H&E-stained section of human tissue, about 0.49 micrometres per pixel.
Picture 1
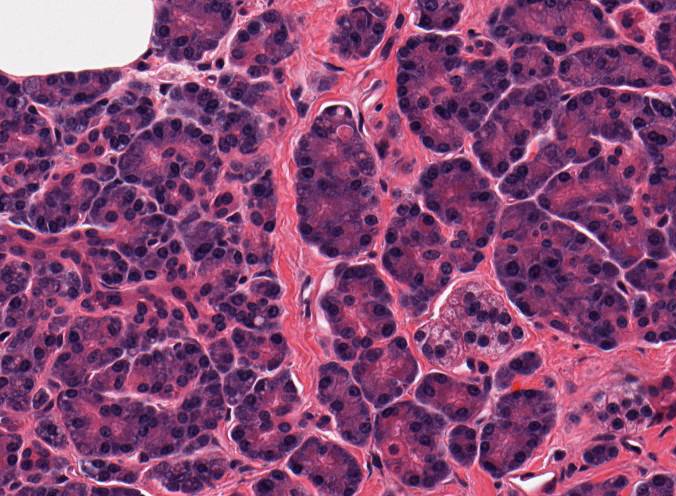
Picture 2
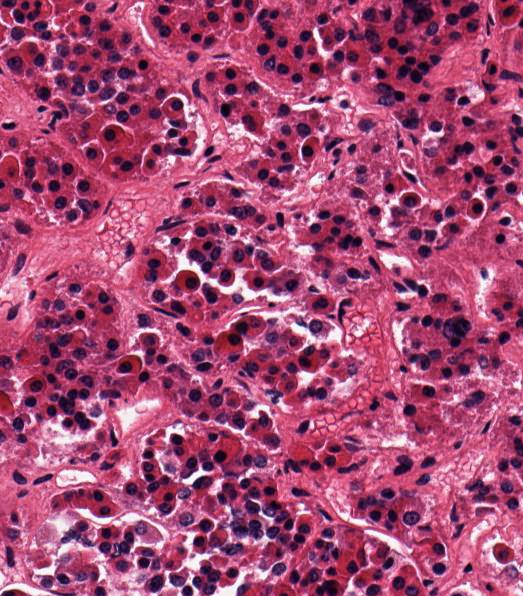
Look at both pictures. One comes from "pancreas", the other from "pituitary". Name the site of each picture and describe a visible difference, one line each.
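Picture 1: pancreas. The field is made of closely packed acini grouped into lobules divided by thin pink fibrous septa.
Picture 2: pituitary. No glandular lumens or tubules are formed by the nest cells anywhere in the field.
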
